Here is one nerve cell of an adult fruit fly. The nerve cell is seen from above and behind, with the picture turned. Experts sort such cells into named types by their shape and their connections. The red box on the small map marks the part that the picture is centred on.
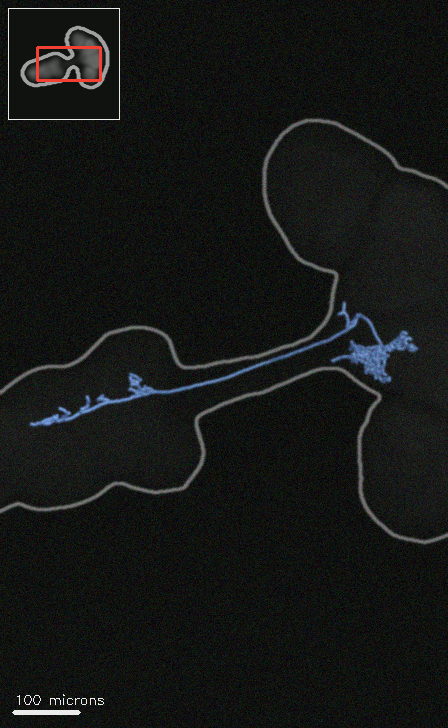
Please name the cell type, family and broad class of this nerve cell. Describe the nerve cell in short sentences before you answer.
It reaches both the brain and the nerve cord, passing through the neck. Its cell body lies on the right of the picture. From left to right in the picture it spans about 600 microns. The cell type is DNg42. Its family is hemilineage MX3. This is a descending neuron.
